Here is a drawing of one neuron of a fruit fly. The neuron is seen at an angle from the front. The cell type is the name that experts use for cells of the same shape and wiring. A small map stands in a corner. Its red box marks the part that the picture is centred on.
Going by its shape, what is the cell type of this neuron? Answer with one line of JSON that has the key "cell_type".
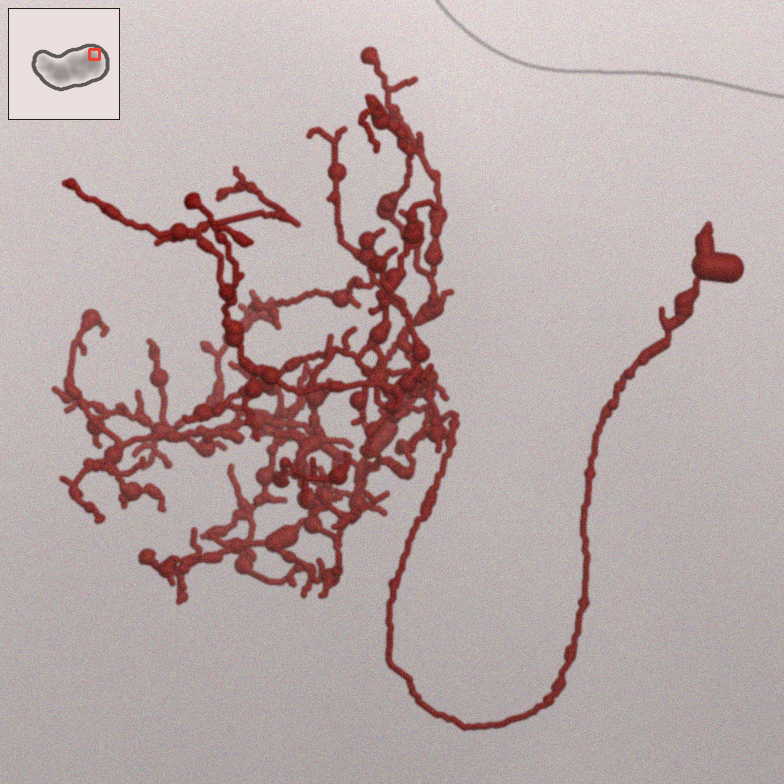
{"cell_type": "CB2831"}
